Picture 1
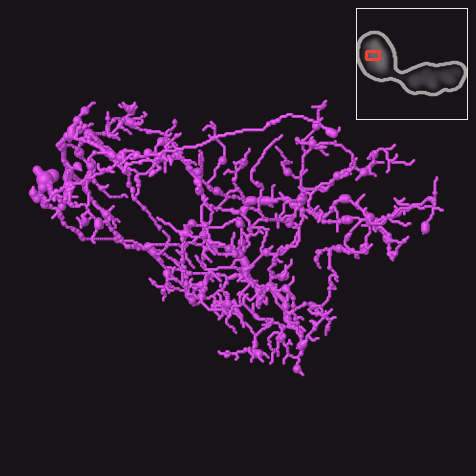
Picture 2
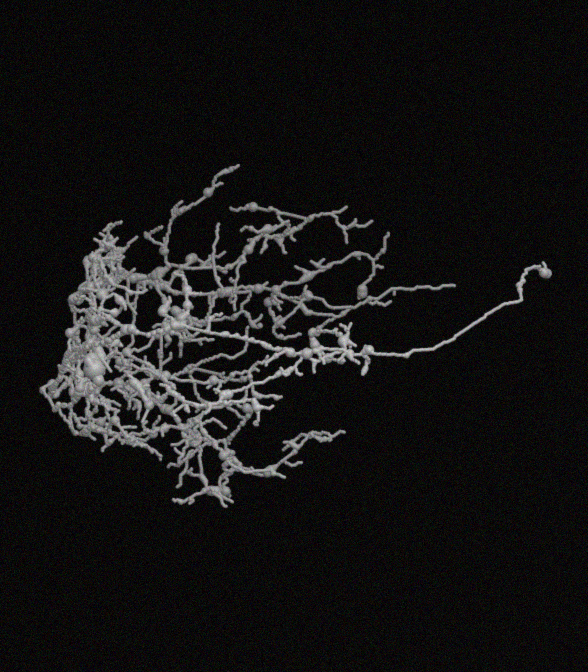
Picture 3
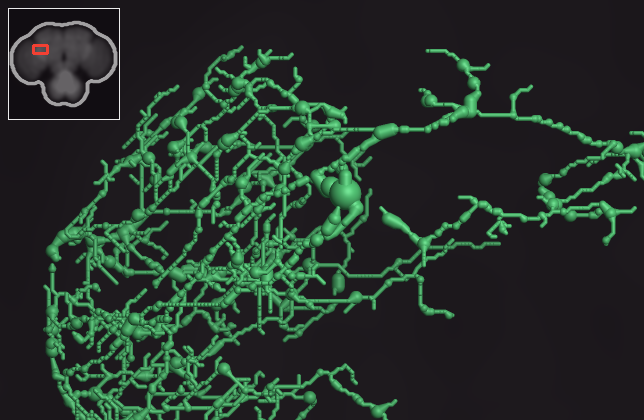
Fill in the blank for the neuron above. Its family: hemilineage VLPa1_lateral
